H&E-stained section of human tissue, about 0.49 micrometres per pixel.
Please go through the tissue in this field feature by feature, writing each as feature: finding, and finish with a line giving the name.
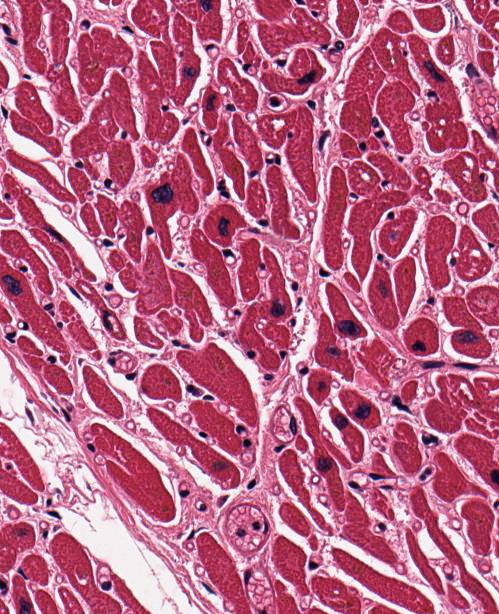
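Muscle fibres: branching and joining, cut lengthwise, obliquely and across
Nuclei: enlarged, dark, irregular in scattered fibres, say left of centre near top
Stroma: thin strands with many small capillaries and small dark nuclei
Fat cells: none seen anywhere
Name: left ventricle of the heart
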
